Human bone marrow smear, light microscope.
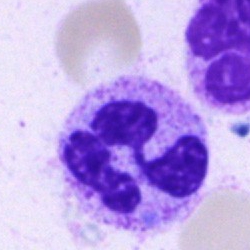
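Segmented neutrophil in the middle of this marrow smear, with a round, smooth outline. You can see its chromatin is dense and dark purple, clumped coarsely, and there's plenty of pale pinkish-lilac cytoplasm with fine pinkish-purple granules scattered all through it.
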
